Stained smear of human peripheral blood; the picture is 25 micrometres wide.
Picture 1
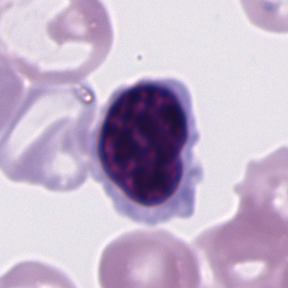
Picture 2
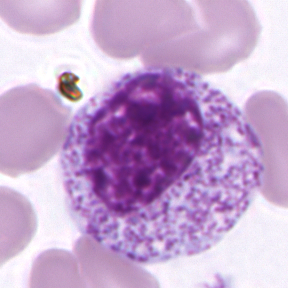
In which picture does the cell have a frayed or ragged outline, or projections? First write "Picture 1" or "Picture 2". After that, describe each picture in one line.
Picture 1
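In picture 1: The right and lower edges of the cell are ragged and frayed rather than smooth.
In picture 2: The cell outline is round and smooth.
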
